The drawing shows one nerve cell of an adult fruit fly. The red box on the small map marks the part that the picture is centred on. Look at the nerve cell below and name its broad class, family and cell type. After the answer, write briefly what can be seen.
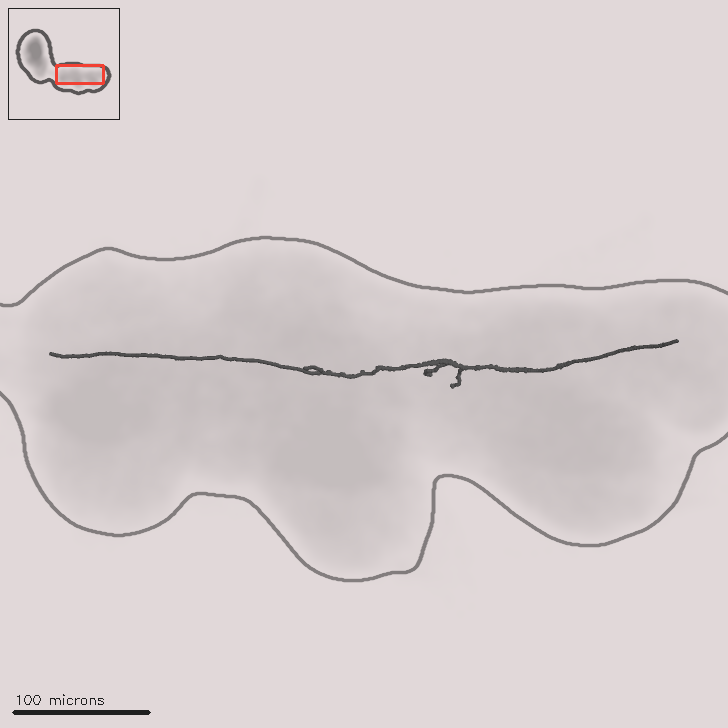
It is a sensory neuron entering the nerve cord. The name of its family is class mechanosensory proprioceptive. The cell type is SApp05. No cell body is drawn. By the scale bar it is about 450 microns wide in this view.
